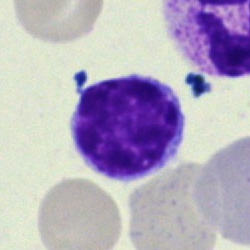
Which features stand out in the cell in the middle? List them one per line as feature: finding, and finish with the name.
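Chromatin: dense and clumped, with small paler patches between the clumps
Cytoplasm: only a very thin rim around the nucleus
Outline: round and smooth
Vacuoles: none seen in the cell
Cell: lymphocyte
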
